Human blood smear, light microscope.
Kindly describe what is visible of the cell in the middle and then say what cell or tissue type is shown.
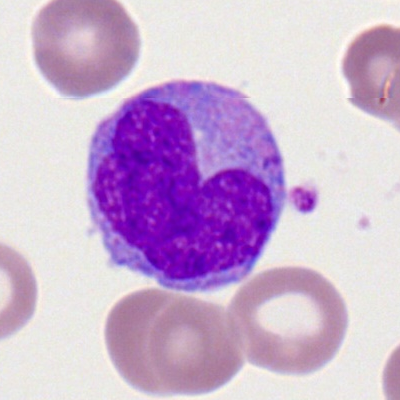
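Taking the features in turn, the cell is roughly round with a smooth outline. Its nucleus is deeply notched from the top, giving it a kidney or heart shape, and no nucleoli can be seen in it. Fine pinkish-lilac granules are scattered through the cytoplasm. This is a monocyte.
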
